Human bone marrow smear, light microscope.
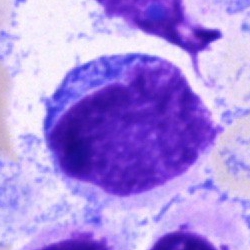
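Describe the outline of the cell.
Roughly round, with a few blunt corners; at the upper left the edge looks slightly frayed.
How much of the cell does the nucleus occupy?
Most of it.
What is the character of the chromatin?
Dense and purple, with fine paler speckles rather than coarse blocks.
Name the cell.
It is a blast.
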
